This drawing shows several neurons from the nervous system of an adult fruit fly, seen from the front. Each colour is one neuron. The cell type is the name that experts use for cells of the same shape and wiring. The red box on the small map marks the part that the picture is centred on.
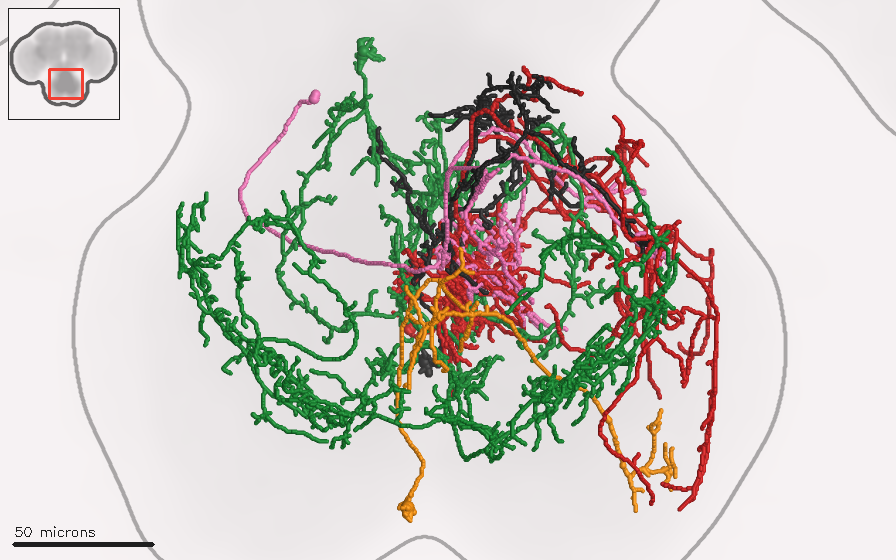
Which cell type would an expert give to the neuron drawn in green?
IN05B016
